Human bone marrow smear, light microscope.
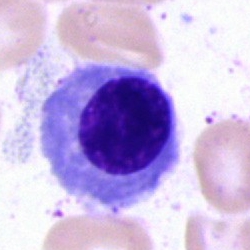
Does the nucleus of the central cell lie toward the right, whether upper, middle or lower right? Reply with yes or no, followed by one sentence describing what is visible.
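Yes. The nucleus sits off-centre, pushed toward the upper right of the cell.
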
